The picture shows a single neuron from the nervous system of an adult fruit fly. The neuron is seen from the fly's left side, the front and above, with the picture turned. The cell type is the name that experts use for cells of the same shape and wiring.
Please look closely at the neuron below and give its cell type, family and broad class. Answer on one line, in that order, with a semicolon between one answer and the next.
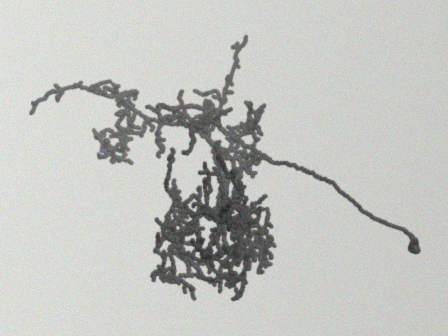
LAL081; hemilineage LALv1_ventral; central-brain intrinsic neuron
